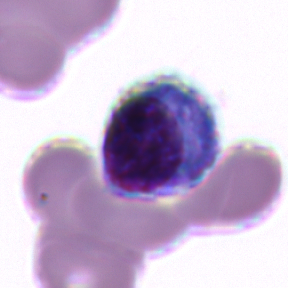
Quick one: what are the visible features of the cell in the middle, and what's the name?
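The cell is nearly round in outline. Its chromatin stains dense and dark purple. The cytoplasm is blue and is widest on the right side of the cell. The cell is a plasma cell.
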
